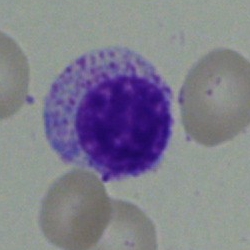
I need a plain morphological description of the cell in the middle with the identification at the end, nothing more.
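The nucleus lies off-centre, toward the right side of the cell. Its chromatin is dense and stains dark purple. The cytoplasm is pale bluish, with coarse dark purple granules scattered through it. The cell is a myelocyte.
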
